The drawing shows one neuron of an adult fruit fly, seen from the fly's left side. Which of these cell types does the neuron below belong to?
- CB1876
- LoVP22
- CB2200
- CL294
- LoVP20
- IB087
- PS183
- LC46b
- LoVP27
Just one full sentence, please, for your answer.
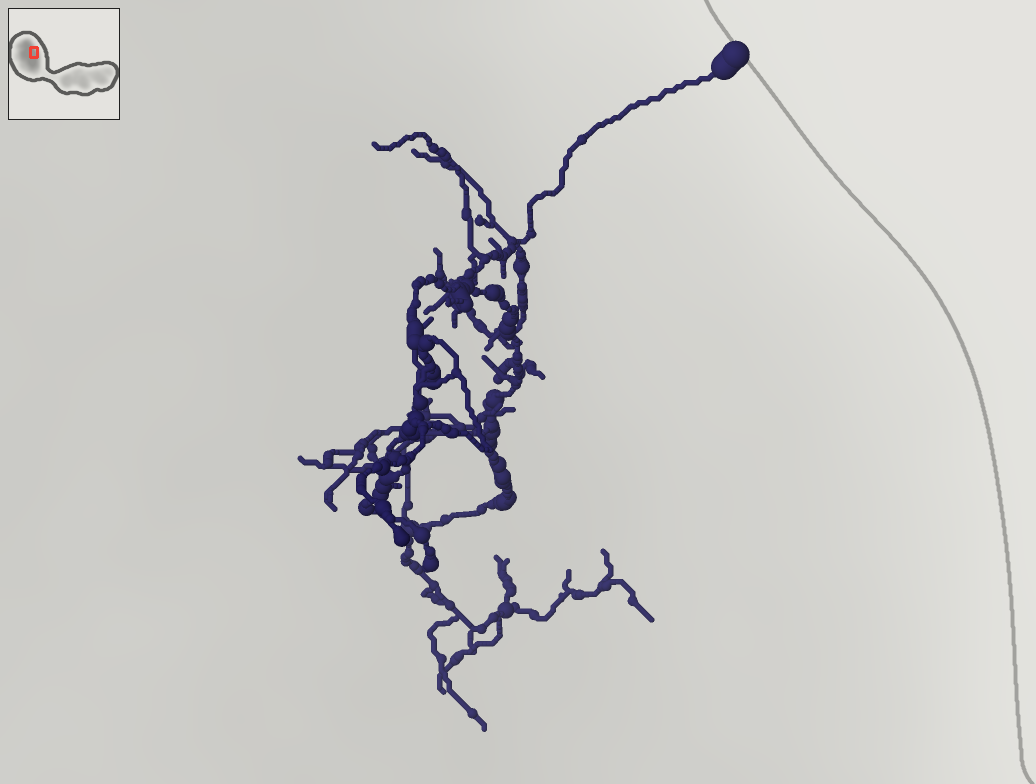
Included in the cell type LoVP22 is this neuron.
